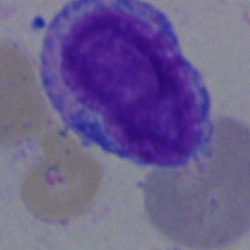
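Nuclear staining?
Deep purple throughout.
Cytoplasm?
Blue, a narrow rim, widest on the left.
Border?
Ragged, small blebs along the edge.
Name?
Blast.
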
